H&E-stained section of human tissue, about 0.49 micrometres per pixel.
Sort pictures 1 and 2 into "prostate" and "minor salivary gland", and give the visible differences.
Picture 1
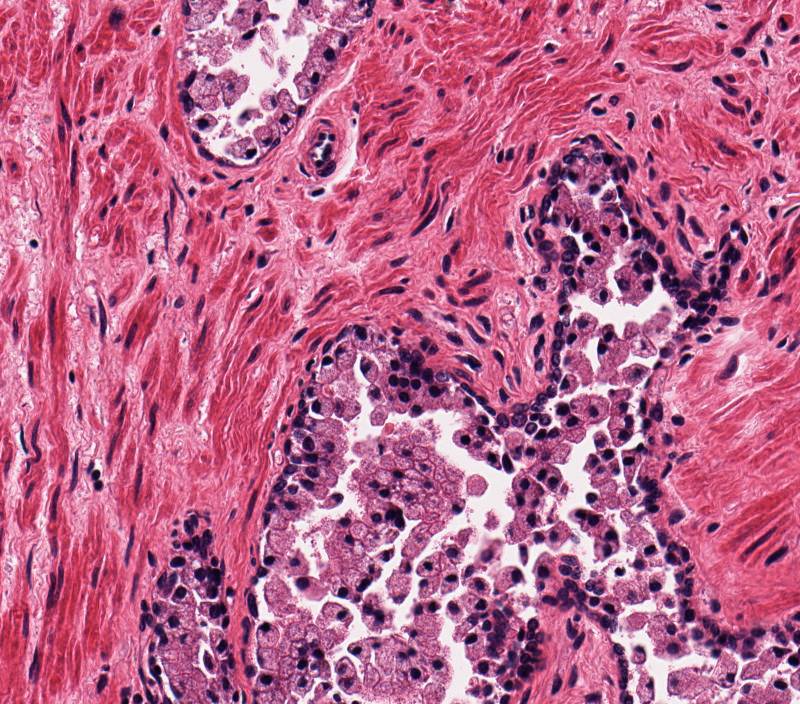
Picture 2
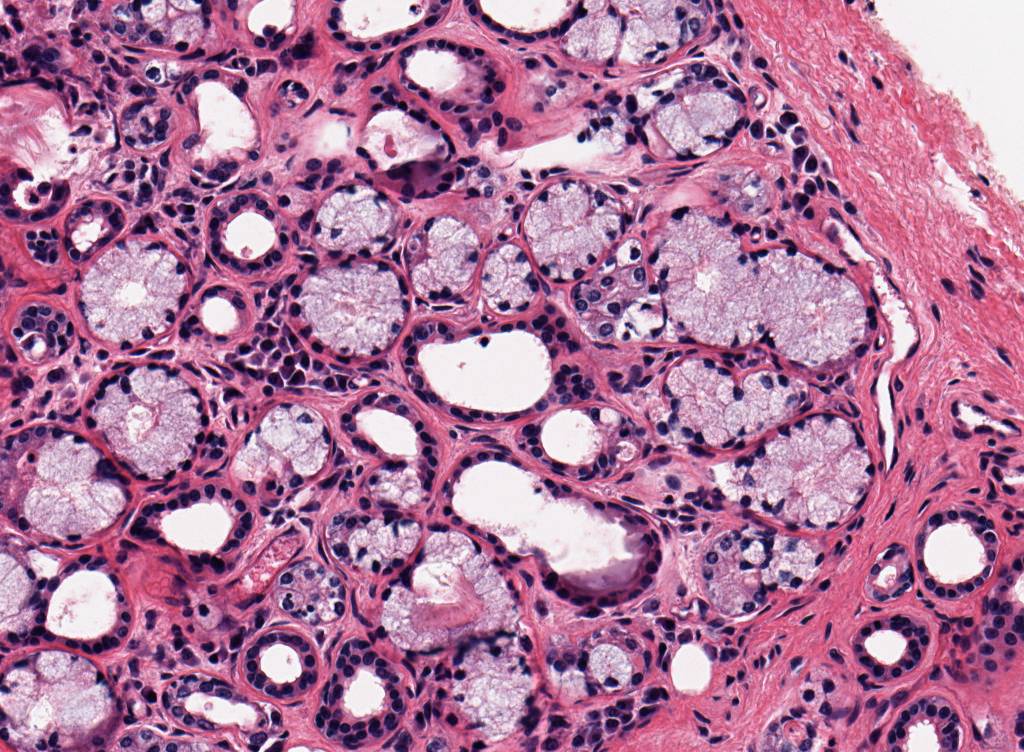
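The prostate is shown in picture 1, the minor salivary gland in picture 2. In the prostate, dense pink fibromuscular stroma fills the left side and top, with epithelial nests in the lower centre and right. The large nest's lumen is broken into many narrow, irregular, branching clear spaces between the cells. The minor salivary gland is packed with closely set rounded glandular units separated by thin pink fibrous septa. Its foamy acinar cells have dark, flattened nuclei pressed against the cell base. Many small, dark, round nuclei of scattered cells lie in the stroma between units.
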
